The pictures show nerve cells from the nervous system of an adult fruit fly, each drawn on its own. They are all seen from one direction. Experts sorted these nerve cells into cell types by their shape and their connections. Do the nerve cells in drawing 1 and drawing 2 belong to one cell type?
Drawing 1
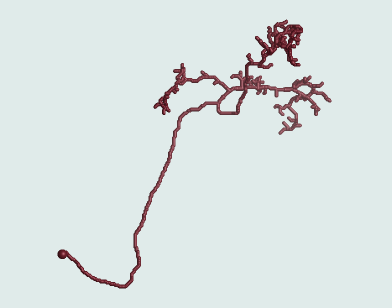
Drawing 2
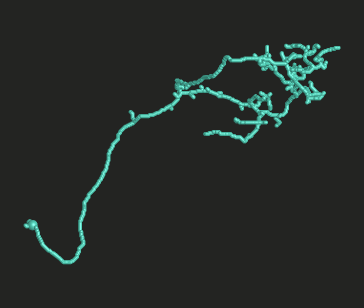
no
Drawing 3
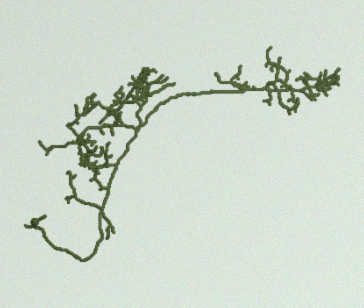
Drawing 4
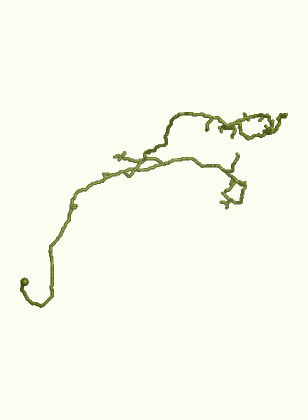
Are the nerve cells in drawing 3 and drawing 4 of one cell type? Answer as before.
no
